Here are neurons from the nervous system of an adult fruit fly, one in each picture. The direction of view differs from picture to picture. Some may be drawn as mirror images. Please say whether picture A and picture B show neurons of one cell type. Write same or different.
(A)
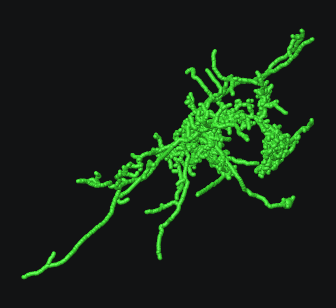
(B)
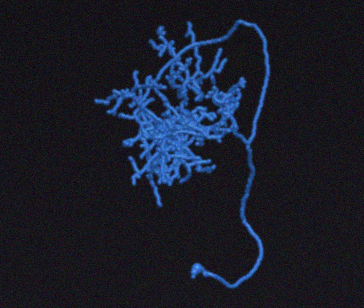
different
